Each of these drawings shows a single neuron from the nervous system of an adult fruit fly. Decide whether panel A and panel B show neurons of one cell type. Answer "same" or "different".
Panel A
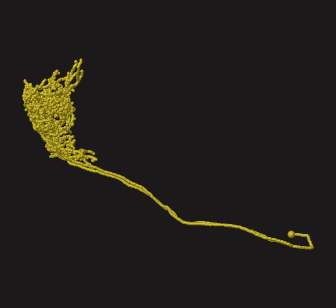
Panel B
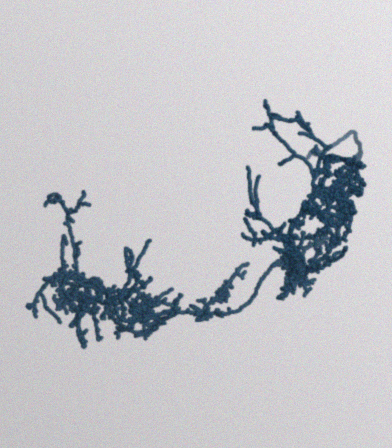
same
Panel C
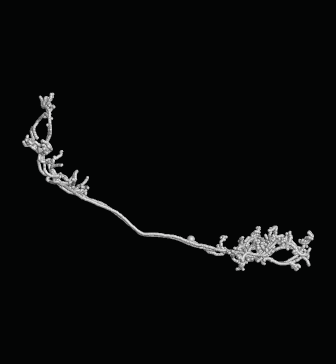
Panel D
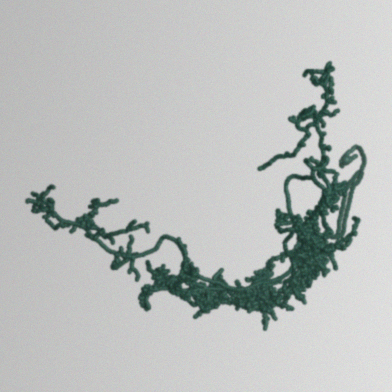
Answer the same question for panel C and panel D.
different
